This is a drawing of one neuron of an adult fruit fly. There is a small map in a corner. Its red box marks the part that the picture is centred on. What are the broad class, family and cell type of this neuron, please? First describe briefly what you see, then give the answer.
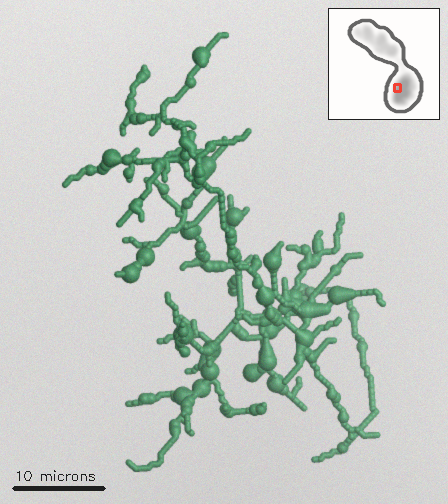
By the scale bar it is about 50 microns tall in this view. Dozens of branch ends can be seen. It is an optic-lobe intrinsic neuron. The family is Mi. It is of cell type Mi10.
